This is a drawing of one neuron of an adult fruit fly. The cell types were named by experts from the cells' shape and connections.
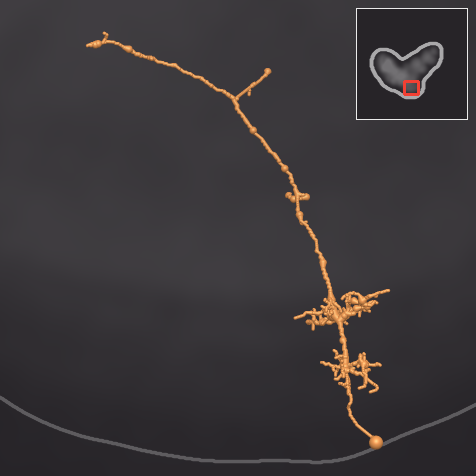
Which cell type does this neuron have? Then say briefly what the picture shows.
The cell type is TmY3. This is an optic-lobe intrinsic neuron. The cell body can be seen at the lower right of the picture. The picture shows dozens of branch ends.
